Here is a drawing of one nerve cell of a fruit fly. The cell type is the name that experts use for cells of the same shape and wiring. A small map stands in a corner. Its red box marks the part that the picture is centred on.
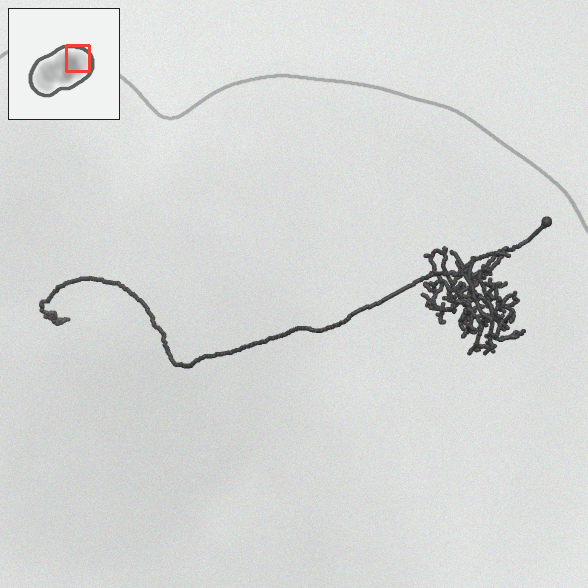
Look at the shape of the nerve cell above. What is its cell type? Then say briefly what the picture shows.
It is of cell type MeTu3c. It is a visual projection neuron. Its cell body lies on the right of the picture. As drawn here it is more than twice as wide as it is tall.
